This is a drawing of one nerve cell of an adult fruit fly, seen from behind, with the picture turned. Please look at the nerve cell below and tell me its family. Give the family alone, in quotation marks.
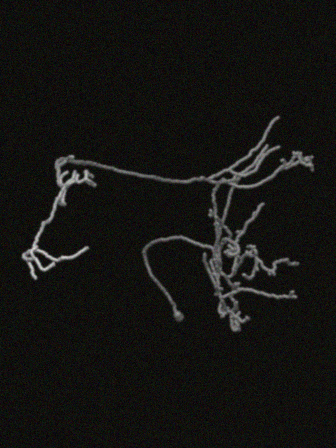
"hemilineage LB7"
